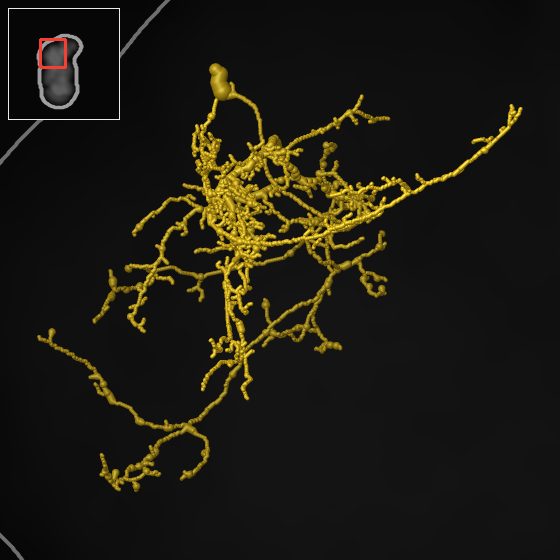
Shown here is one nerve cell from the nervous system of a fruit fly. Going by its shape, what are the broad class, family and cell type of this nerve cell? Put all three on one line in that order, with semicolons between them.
nerve-cord intrinsic neuron; hemilineage 03A; IN03A029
